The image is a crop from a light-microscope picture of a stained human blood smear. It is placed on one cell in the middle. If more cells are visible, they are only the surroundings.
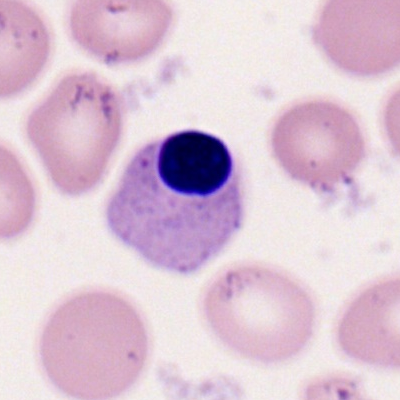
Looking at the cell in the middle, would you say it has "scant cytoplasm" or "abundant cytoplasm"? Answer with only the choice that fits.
Abundant cytoplasm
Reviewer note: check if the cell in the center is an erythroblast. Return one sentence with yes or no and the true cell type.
Yes, the cell centred in this crop is an erythroblast.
